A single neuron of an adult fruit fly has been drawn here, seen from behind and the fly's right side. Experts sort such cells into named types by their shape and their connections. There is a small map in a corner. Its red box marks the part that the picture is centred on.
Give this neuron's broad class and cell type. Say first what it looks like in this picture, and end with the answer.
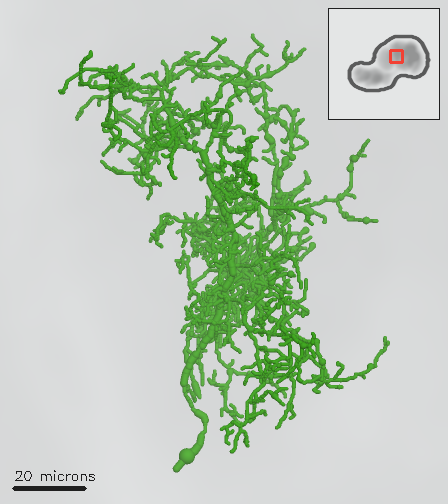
The cell body is at the bottom of the picture. From top to bottom in the picture it spans about 120 microns. The picture shows more than a hundred branch ends. This is a central-brain intrinsic neuron. The cell type is AVLP346.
